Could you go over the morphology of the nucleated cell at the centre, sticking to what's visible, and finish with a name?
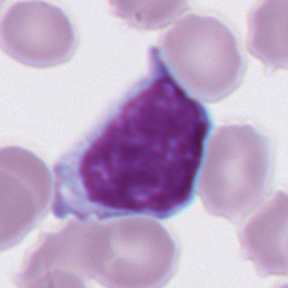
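You've got a single unlobed nucleus with somewhat angular sides, its chromatin dark purple and coarsely clumped, with paler streaks between the clumps. The cytoplasm is a scant pale blue rim, widest lower left, and one tapered tail projects upward from the top. That's a typical lymphocyte.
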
